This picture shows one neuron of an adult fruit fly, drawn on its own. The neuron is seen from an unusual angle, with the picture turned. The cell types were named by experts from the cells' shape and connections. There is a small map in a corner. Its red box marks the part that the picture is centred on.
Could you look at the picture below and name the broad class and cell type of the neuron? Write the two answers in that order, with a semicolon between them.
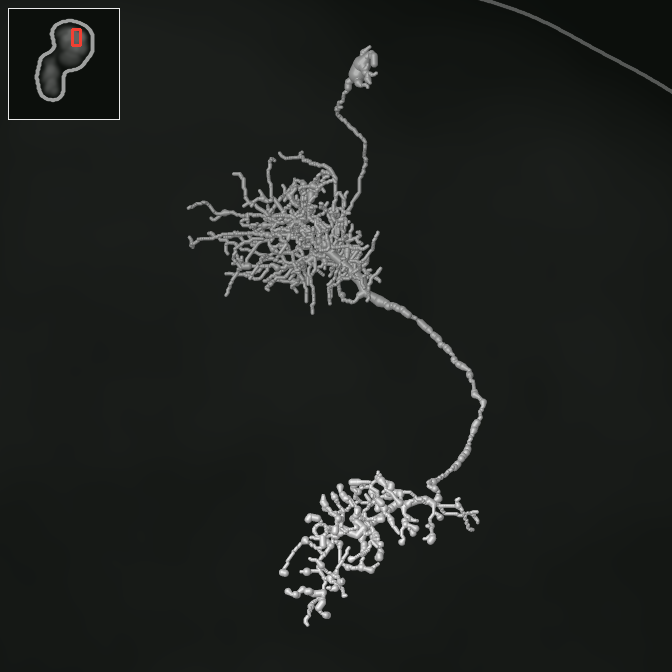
central-brain intrinsic neuron; LAL076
